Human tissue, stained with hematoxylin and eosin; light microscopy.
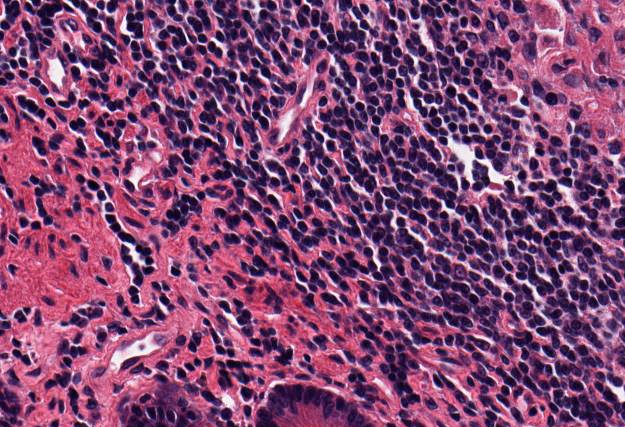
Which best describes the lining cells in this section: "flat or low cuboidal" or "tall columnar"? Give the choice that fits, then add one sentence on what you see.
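Tall columnar. Part of a gland lined by columnar epithelium is cut by the bottom edge near the centre.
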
